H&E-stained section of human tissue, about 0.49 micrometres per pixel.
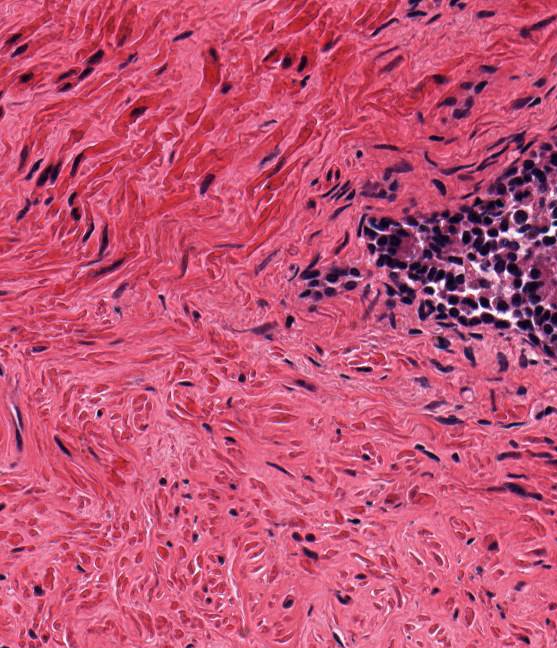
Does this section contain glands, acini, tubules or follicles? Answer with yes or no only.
No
